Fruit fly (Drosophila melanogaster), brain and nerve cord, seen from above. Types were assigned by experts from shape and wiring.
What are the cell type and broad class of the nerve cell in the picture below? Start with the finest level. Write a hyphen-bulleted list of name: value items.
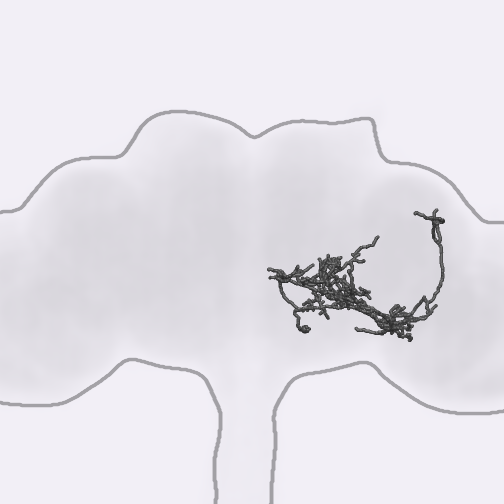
- cell type: CL234
- broad class: central-brain intrinsic neuron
